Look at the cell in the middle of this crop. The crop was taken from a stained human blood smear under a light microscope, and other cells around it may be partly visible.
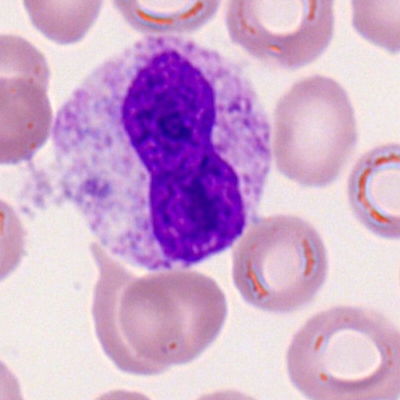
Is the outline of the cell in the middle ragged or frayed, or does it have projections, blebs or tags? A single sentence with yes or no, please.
Yes, this cell's edge is broken by ragged or frayed parts, projections, blebs or tags.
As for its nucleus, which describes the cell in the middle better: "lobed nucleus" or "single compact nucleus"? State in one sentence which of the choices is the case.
What the nucleus of this cell shows is division into segments.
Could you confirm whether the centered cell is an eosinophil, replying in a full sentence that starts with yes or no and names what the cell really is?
No, the central cell is identified not as an eosinophil but as a band neutrophil.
